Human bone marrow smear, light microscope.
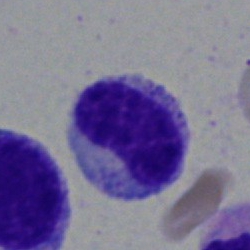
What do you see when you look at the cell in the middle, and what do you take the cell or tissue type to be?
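Look first at the outline, which is smooth and roughly round. The nucleus fills most of the cell and lies off-centre, pushed toward the upper right. No clear vacuoles are seen in the cytoplasm. The cell shown is a metamyelocyte.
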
